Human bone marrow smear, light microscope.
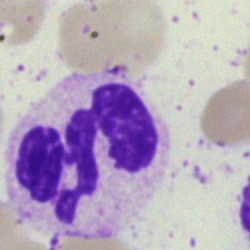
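Segmented neutrophil. Notice how its nucleus is divided into more than two lobes joined by narrow strands, with dark purple, coarsely clumped chromatin. Around it lies plenty of pale pinkish-lilac cytoplasm; look closely and you'll find fine, faint lilac granules in it.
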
